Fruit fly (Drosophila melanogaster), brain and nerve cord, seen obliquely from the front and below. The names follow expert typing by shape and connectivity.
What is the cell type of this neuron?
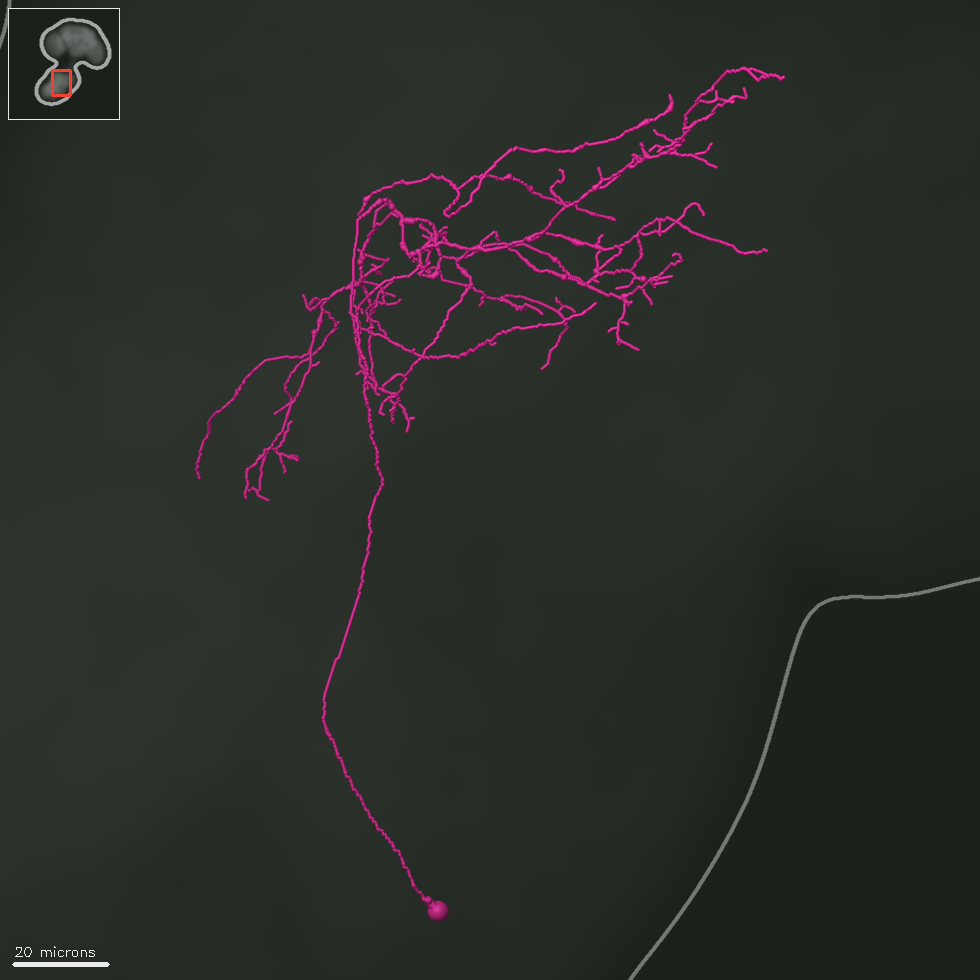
IN12A060_a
